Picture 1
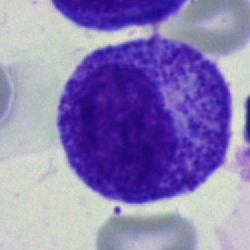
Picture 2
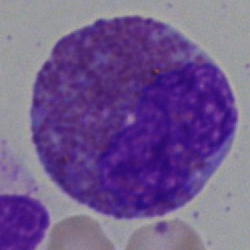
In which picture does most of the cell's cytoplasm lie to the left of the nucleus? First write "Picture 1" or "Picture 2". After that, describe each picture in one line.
Picture 2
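In picture 1: The nucleus lies toward the left side of the cell.
In picture 2: The nucleus lies toward the right side of the cell.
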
